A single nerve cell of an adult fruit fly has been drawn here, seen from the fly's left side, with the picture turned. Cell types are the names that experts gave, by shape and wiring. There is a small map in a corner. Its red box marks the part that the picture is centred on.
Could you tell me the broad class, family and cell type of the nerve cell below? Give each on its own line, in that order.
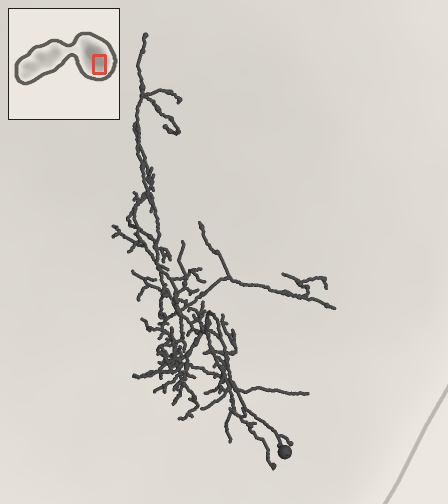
central-brain intrinsic neuron
hemilineage VLPl4_dorsal
AVLP743m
